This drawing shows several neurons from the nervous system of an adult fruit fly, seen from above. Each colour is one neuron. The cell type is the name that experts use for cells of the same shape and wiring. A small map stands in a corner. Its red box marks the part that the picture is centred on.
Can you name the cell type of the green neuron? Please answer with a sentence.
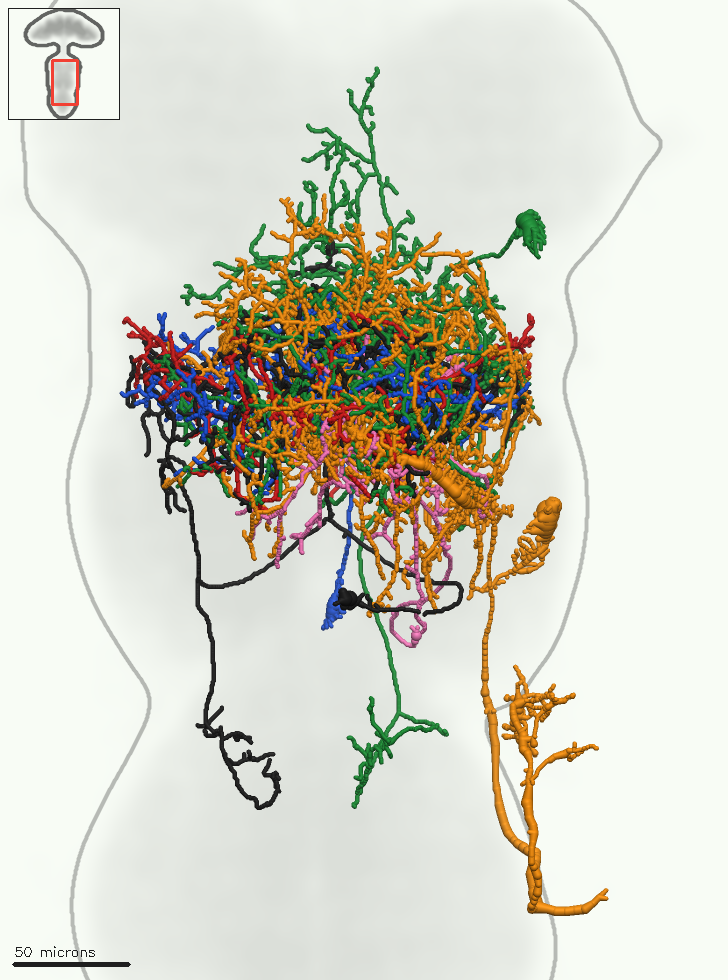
The cell type is IN11A001.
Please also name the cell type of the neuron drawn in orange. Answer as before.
The cell type is MNwm36.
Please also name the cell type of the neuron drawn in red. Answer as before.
The cell type is IN00A022.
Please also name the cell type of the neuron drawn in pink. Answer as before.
The cell type is IN03B058.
